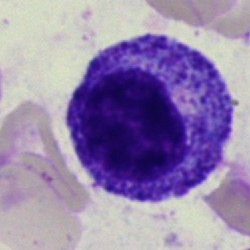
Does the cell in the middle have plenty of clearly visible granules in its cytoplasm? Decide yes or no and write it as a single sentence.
Yes, visible granules are present in great number in its cytoplasm.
